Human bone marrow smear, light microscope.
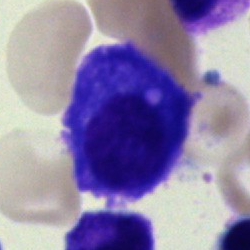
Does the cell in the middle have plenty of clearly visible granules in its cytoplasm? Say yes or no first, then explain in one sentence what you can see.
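No. No distinct granules can be seen in the cytoplasm.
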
